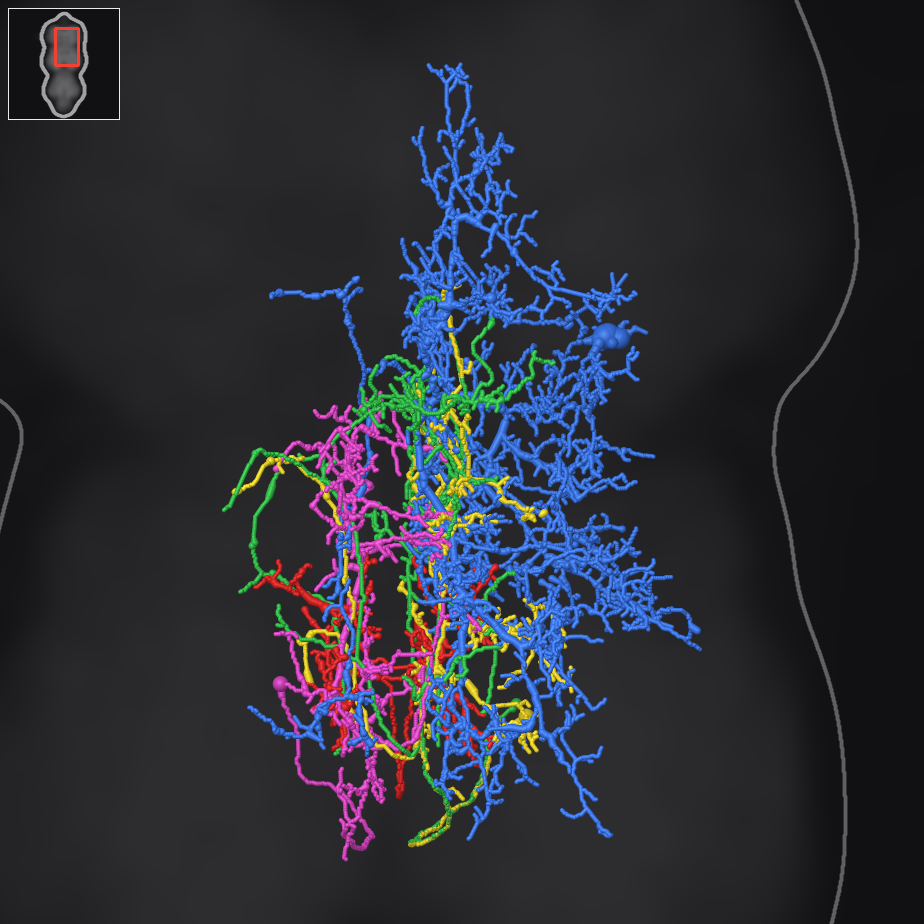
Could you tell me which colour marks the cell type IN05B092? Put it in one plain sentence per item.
The colour is magenta.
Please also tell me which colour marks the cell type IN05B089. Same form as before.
The colour is green.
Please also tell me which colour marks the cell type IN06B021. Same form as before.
The colour is blue.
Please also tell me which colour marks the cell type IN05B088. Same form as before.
The colour is yellow.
